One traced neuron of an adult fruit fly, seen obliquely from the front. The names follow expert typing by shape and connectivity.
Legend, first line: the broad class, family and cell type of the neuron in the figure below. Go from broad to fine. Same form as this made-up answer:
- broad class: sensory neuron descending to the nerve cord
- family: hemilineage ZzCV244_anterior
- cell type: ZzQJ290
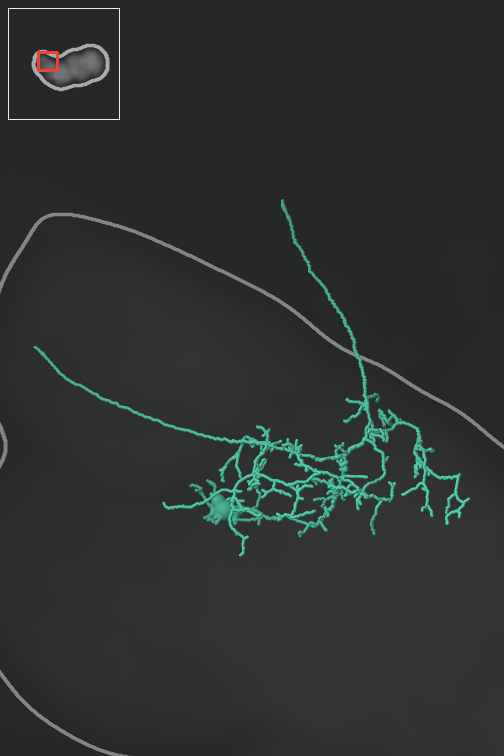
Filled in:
- broad class: efferent neuron of the nerve cord
- family: hemilineage 00B
- cell type: EN00B025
